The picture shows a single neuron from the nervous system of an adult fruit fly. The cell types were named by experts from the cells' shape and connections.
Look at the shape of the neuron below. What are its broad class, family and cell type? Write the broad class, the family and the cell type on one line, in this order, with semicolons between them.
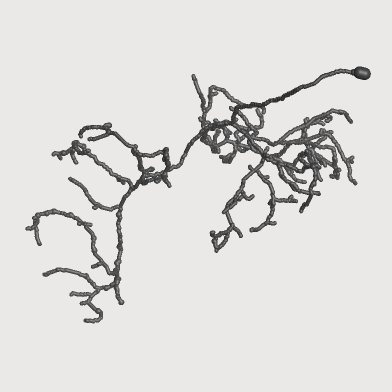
central-brain intrinsic neuron; hemilineage AOTUv4_ventral; FB5T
